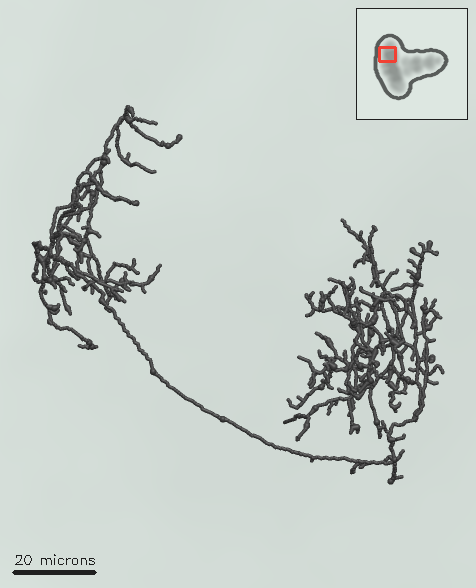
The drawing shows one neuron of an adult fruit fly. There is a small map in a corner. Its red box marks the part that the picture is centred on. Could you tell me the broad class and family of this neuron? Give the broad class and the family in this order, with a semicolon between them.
optic-lobe intrinsic neuron; MeLo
